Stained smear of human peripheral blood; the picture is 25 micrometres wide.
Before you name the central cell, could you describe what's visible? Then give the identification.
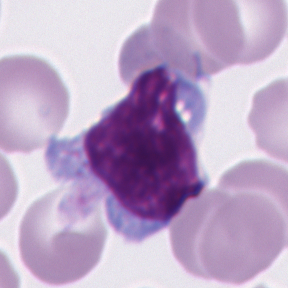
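Notice the nucleus, about 14 by 10 micrometres, with an irregular, angular outline and folds and clefts at its upper end. Its chromatin stains dark purple, dense and mottled. The cytoplasm is pale greyish blue, with a few fine pink-purple granules on the left side. That's a typical lymphocyte.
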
